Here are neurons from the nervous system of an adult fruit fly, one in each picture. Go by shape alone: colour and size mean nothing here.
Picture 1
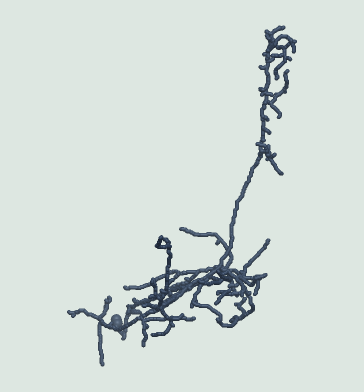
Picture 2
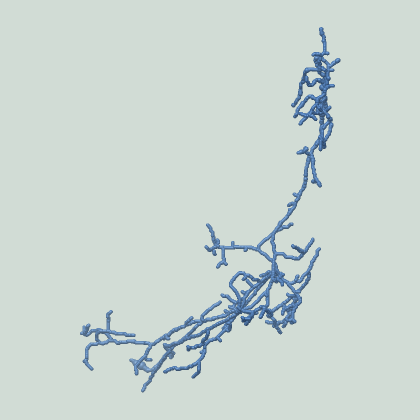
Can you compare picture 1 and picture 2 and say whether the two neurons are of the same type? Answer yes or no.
yes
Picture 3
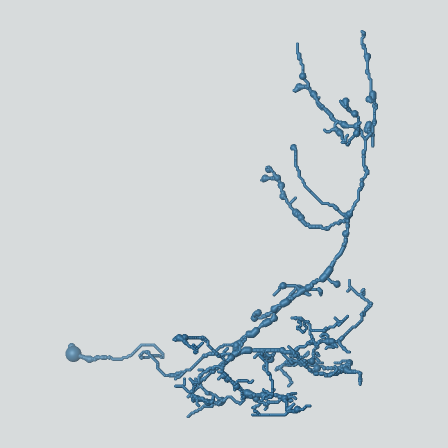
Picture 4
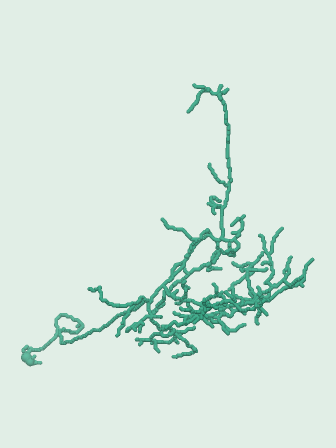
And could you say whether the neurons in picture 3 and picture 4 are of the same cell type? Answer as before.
yes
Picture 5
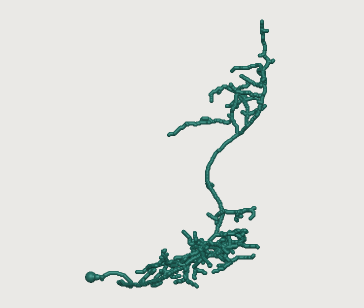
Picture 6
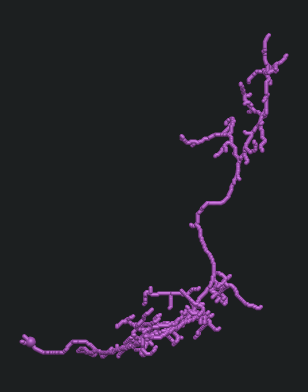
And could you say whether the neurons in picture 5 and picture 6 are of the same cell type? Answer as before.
yes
